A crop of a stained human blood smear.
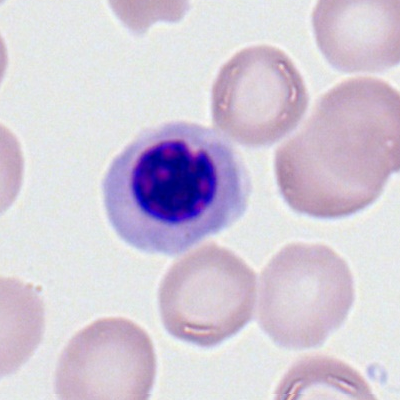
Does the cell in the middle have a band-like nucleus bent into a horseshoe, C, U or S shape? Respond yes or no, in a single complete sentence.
No, the nucleus of this cell is round or oval, not drawn out into a band.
